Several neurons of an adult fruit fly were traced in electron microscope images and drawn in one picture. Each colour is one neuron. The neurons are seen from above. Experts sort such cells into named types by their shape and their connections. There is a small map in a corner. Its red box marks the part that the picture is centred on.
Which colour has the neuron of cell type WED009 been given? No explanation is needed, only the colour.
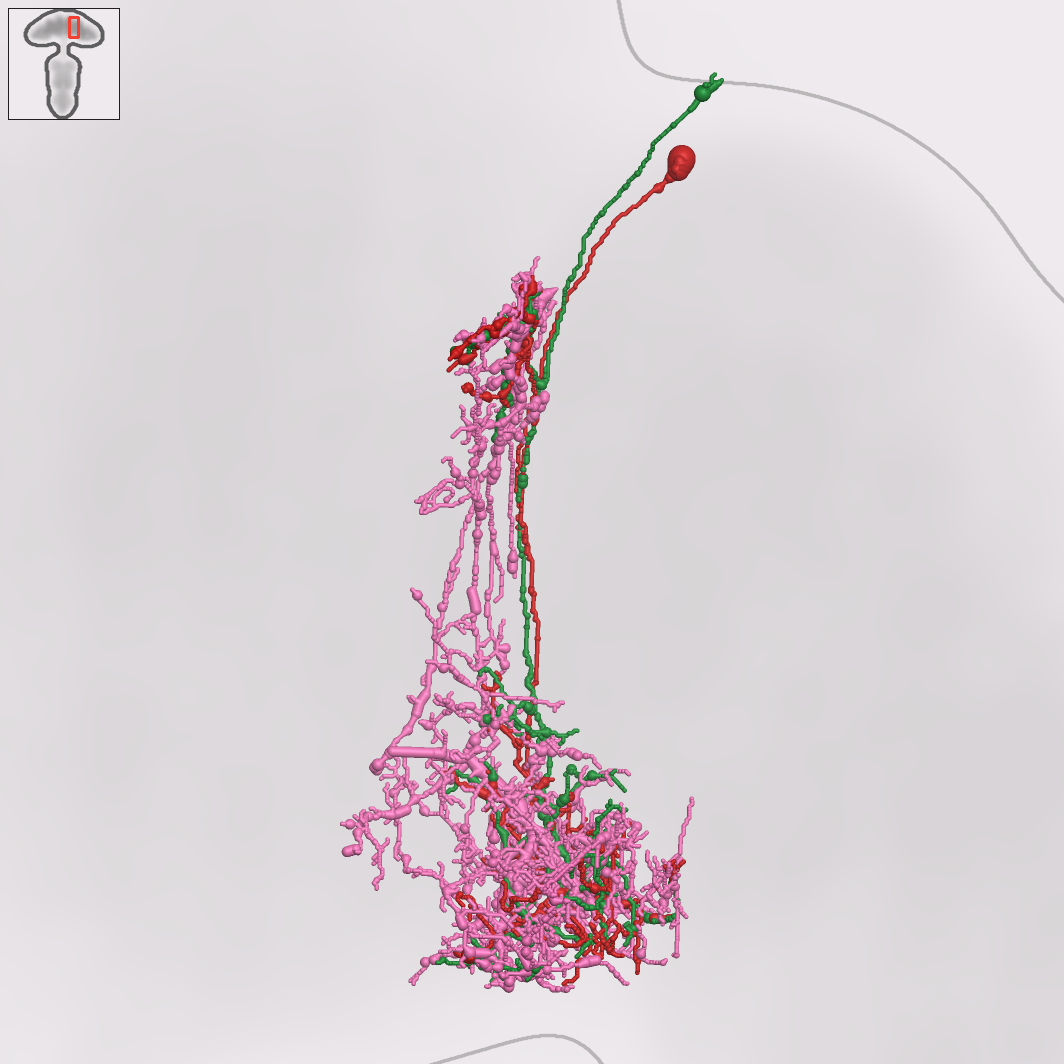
red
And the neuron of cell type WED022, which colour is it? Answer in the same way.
green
